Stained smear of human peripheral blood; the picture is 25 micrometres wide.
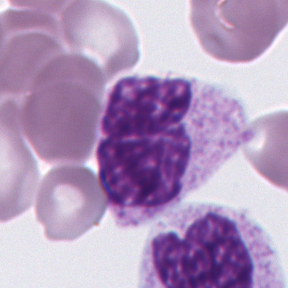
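Segmented neutrophil in the middle of the blood smear. Its nucleus is irregular, with a crease across the middle, and it sits toward the left of the cell. The chromatin looks coarse and patchy, and the cytoplasm is broadest on the right.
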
